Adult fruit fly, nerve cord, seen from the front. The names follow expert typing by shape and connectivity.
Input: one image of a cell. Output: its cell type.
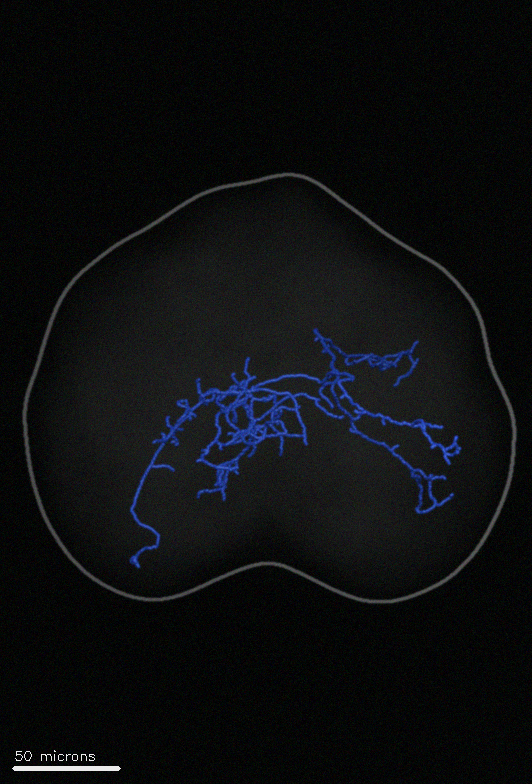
IN07B065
